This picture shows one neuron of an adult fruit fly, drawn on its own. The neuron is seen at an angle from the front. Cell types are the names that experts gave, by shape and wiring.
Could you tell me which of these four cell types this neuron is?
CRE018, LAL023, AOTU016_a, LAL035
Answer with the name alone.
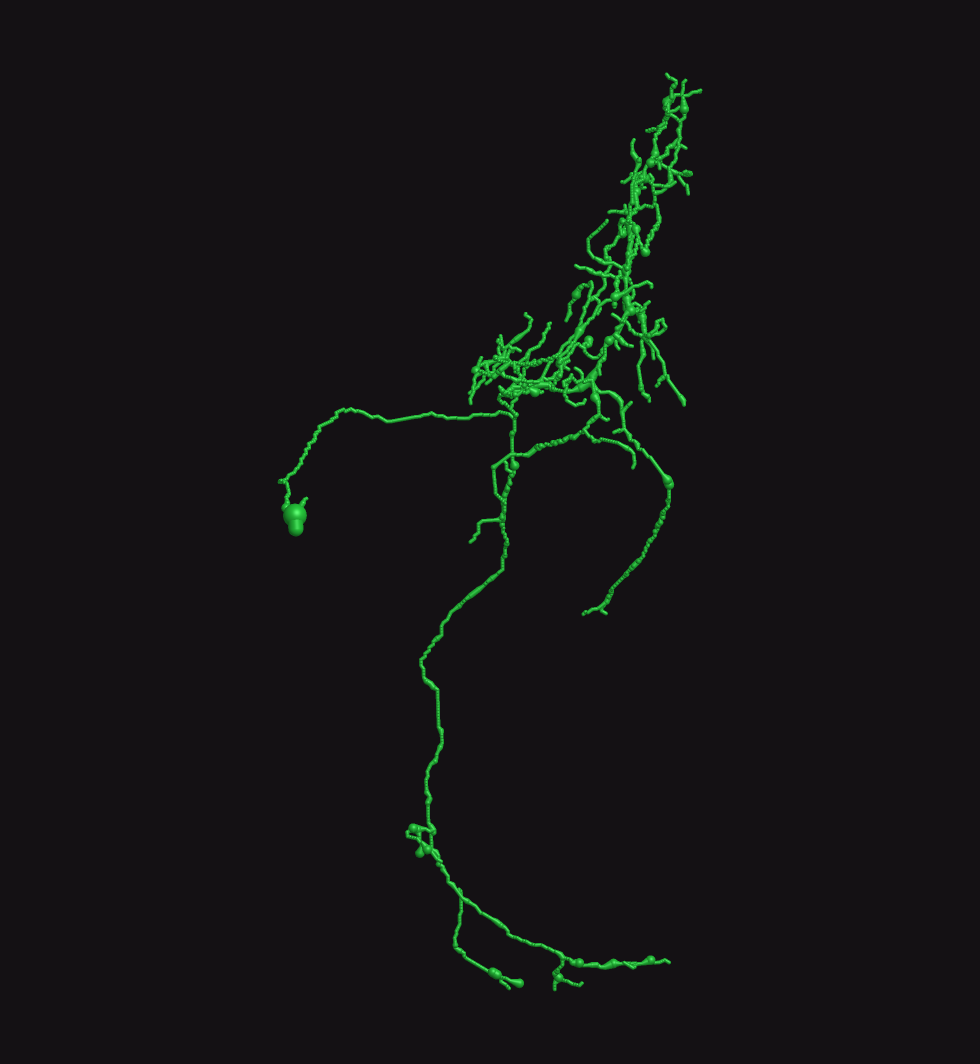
CRE018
